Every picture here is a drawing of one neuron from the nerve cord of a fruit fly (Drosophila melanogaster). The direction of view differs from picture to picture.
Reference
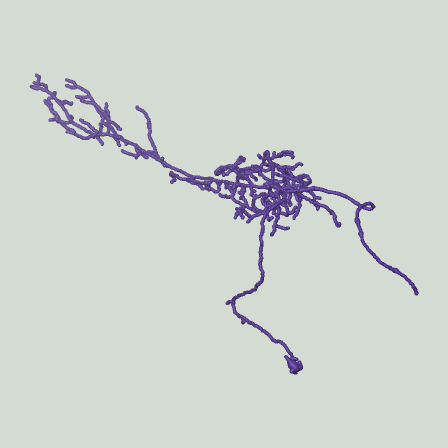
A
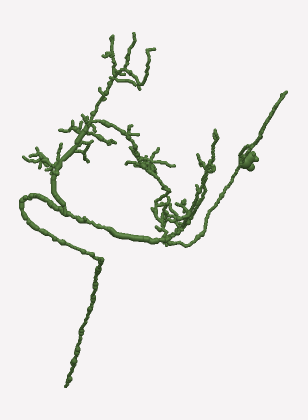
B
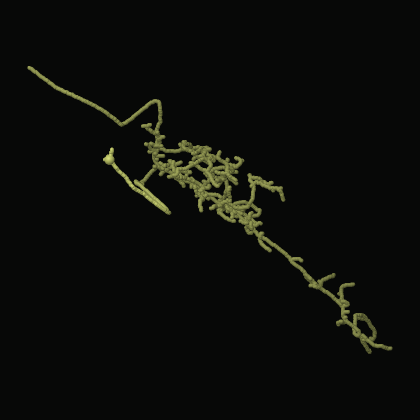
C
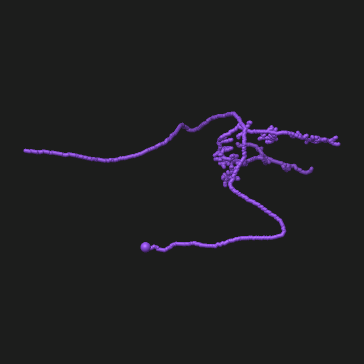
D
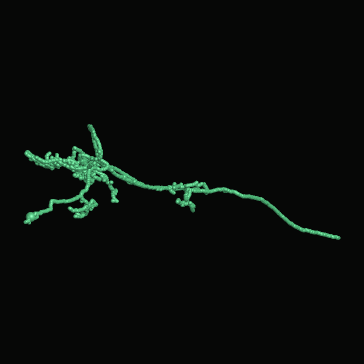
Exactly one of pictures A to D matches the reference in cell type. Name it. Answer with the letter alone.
B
